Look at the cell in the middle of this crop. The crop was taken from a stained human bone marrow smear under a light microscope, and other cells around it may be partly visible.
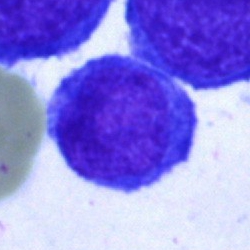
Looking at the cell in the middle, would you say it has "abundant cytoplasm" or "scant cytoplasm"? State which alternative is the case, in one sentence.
There is only scant cytoplasm around the nucleus of this cell.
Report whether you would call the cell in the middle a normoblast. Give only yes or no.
no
